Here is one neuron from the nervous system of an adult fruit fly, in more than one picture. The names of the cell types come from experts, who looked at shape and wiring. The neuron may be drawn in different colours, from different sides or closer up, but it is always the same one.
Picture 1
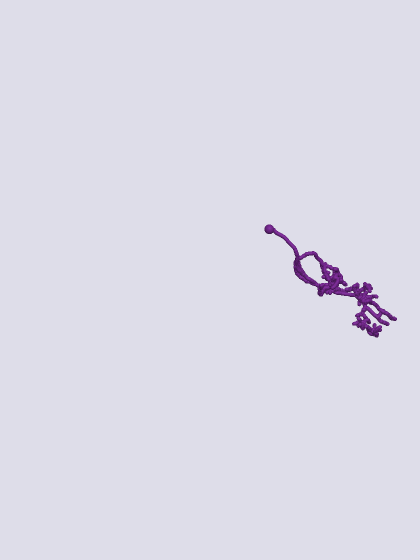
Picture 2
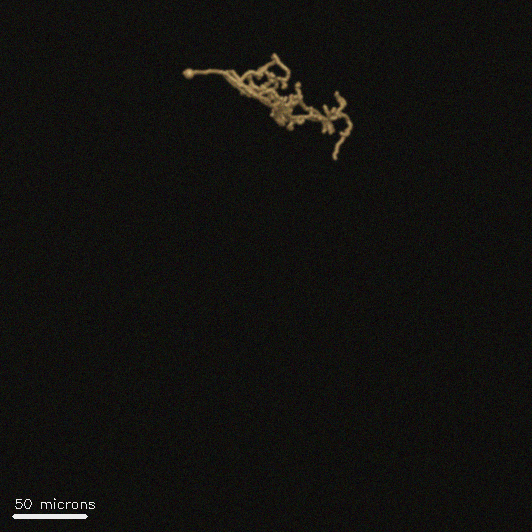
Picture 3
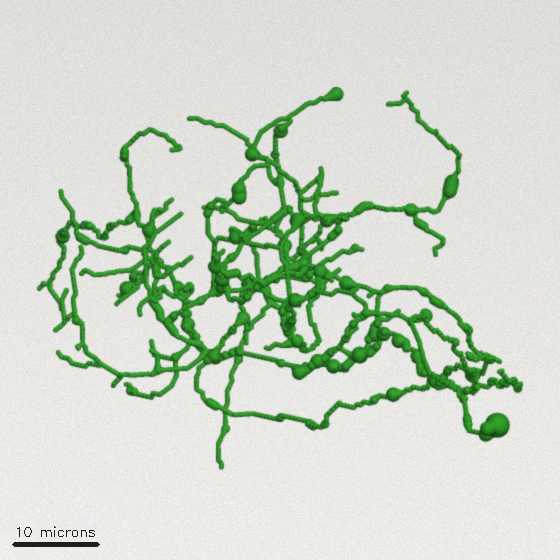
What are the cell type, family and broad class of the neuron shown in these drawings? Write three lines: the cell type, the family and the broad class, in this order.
CB2892
hemilineage LHd1
central-brain intrinsic neuron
